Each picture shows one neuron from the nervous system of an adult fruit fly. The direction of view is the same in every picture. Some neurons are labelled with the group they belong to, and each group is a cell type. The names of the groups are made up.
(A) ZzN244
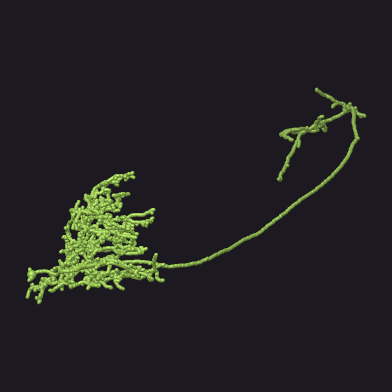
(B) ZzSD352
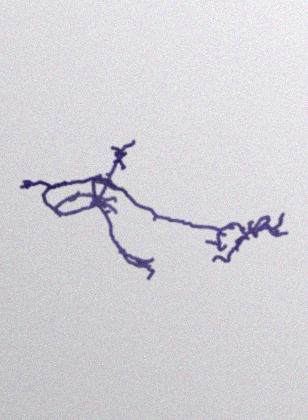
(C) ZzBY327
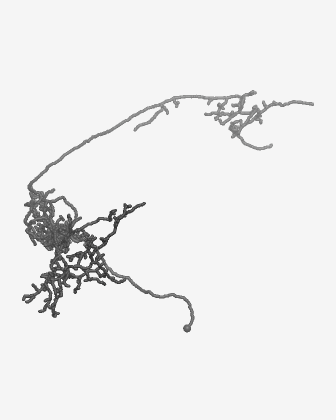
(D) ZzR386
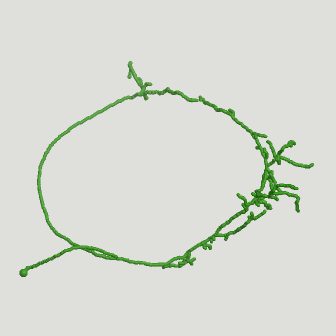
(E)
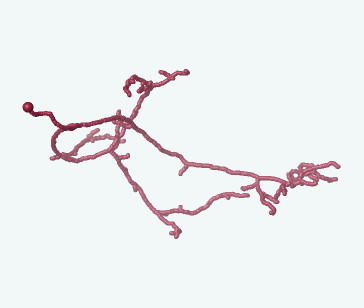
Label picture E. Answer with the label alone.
ZzSD352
